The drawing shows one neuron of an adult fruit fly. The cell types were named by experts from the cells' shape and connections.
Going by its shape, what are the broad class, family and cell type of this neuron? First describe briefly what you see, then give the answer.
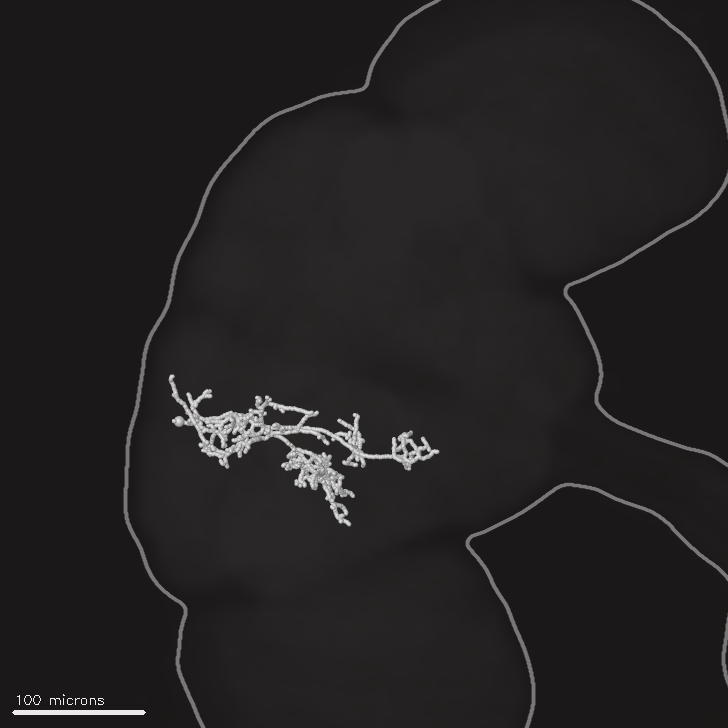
The cell body can be seen on the left of the picture. By the scale bar it is about 200 microns wide in this view. It is a central-brain intrinsic neuron. Its family is hemilineage CREa2_ventral. Its cell type is LAL029_b.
